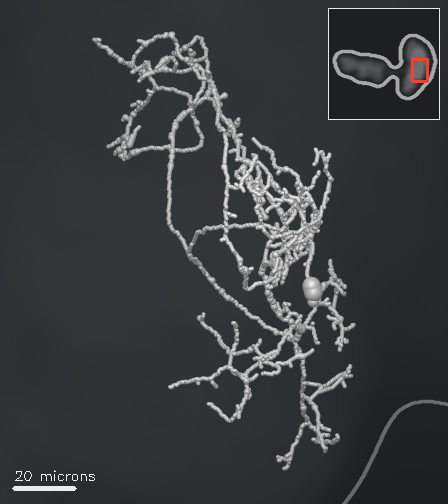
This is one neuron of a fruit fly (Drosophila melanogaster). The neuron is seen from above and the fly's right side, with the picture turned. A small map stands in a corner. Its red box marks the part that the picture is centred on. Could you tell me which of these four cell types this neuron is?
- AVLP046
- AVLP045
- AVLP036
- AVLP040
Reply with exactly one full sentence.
Cell type AVLP046 is what this neuron is.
